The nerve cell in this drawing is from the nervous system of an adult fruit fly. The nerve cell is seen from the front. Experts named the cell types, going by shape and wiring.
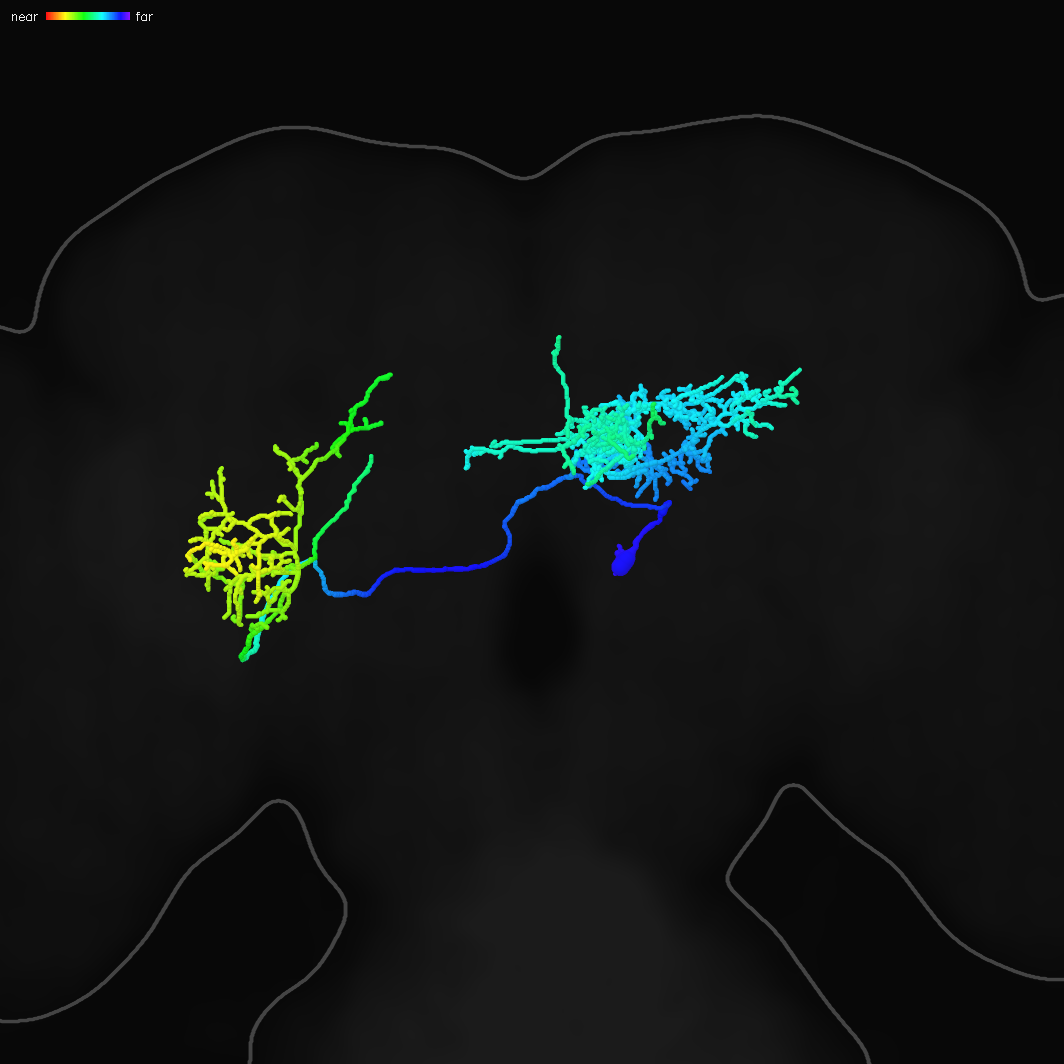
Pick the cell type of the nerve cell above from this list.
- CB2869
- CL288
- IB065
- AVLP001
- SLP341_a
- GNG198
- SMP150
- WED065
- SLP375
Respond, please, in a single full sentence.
The cell type designation of this nerve cell is IB065.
